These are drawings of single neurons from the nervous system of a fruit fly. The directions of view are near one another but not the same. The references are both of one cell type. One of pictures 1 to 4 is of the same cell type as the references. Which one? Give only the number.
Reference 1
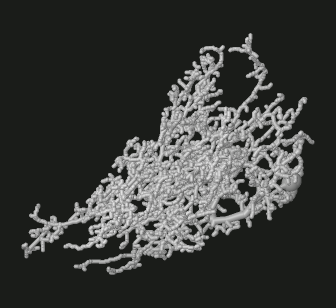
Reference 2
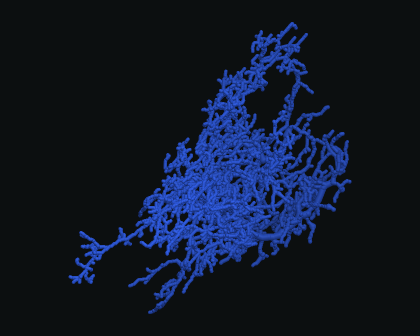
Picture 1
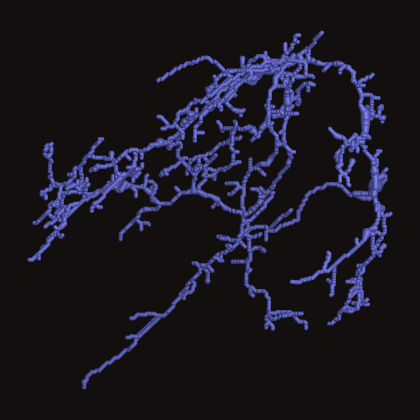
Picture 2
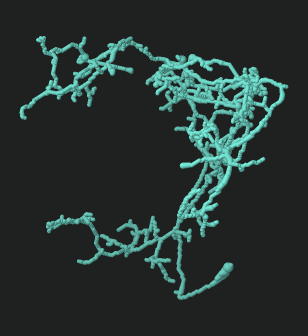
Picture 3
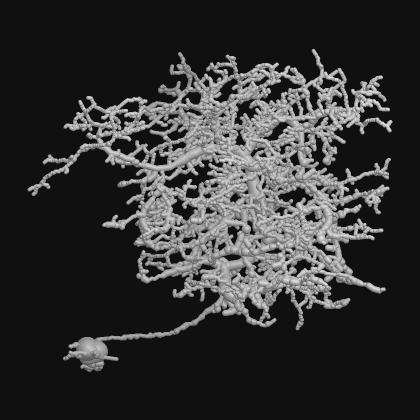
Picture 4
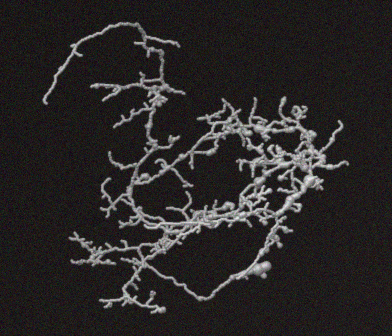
3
